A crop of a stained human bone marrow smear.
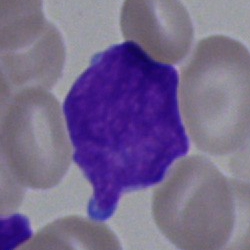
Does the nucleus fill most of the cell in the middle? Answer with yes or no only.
Yes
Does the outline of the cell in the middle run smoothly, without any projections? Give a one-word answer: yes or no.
No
